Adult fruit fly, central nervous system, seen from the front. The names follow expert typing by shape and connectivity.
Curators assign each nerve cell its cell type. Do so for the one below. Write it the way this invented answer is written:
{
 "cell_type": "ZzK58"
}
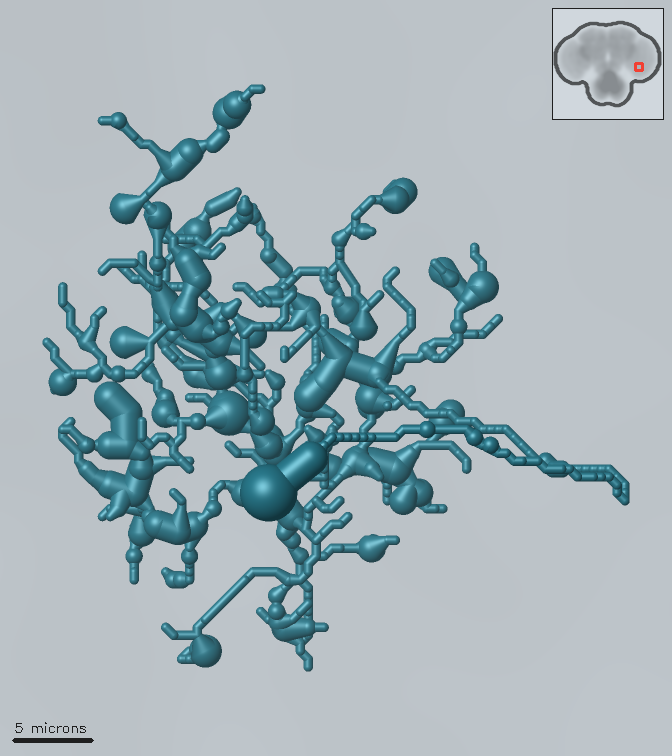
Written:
{
 "cell_type": "Dm12"
}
